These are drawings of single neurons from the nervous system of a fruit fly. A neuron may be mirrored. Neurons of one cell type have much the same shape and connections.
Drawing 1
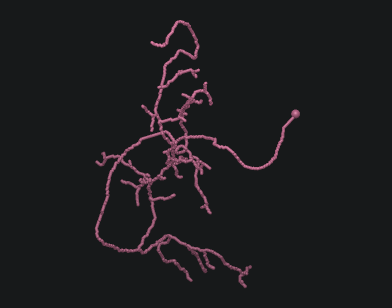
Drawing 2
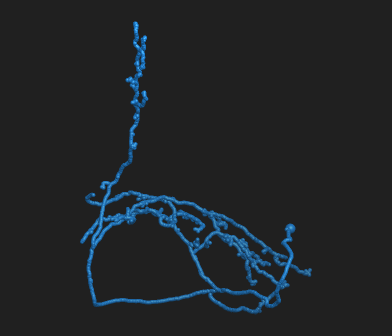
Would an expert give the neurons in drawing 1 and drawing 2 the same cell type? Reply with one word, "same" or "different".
different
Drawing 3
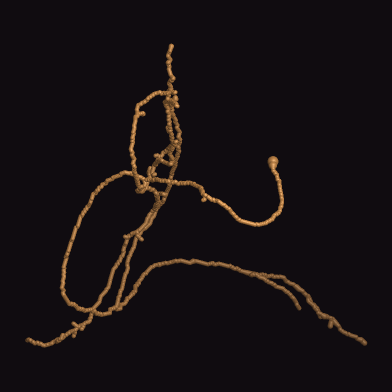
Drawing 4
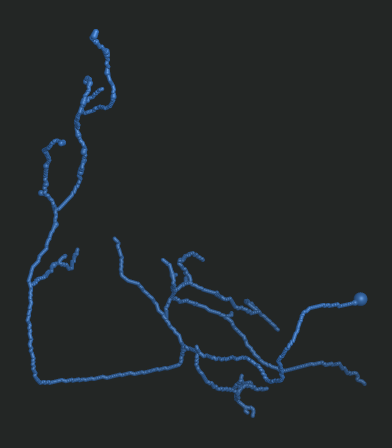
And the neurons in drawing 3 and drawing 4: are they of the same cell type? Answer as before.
same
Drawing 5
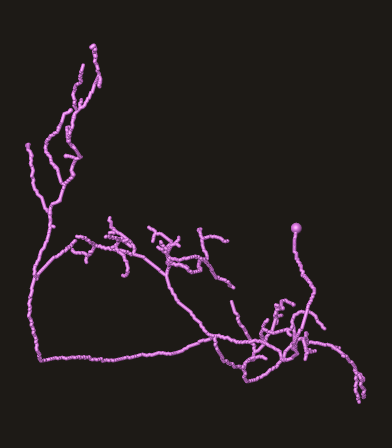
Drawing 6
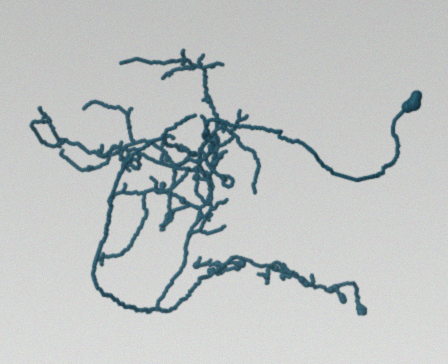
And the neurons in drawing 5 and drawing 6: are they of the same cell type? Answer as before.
different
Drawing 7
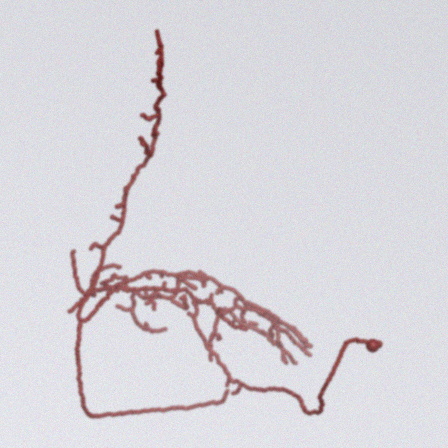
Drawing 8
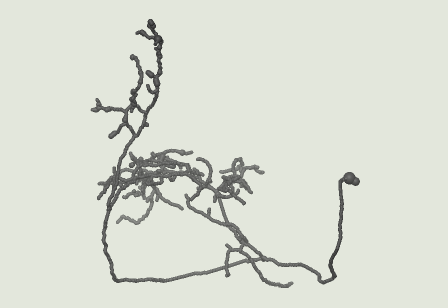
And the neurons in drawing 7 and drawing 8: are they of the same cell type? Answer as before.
different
